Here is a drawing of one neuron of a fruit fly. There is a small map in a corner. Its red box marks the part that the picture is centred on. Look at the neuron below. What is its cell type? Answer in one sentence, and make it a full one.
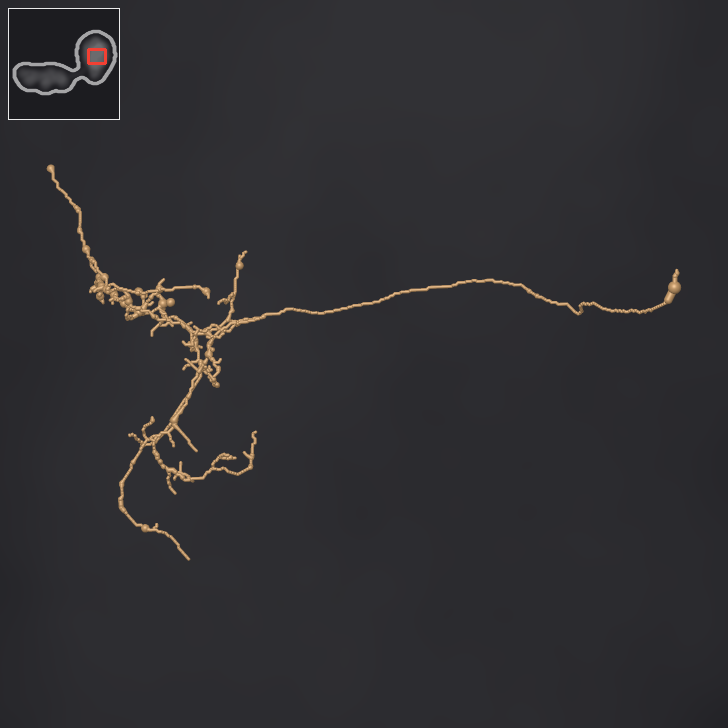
The cell type name WED033 applies to this neuron.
